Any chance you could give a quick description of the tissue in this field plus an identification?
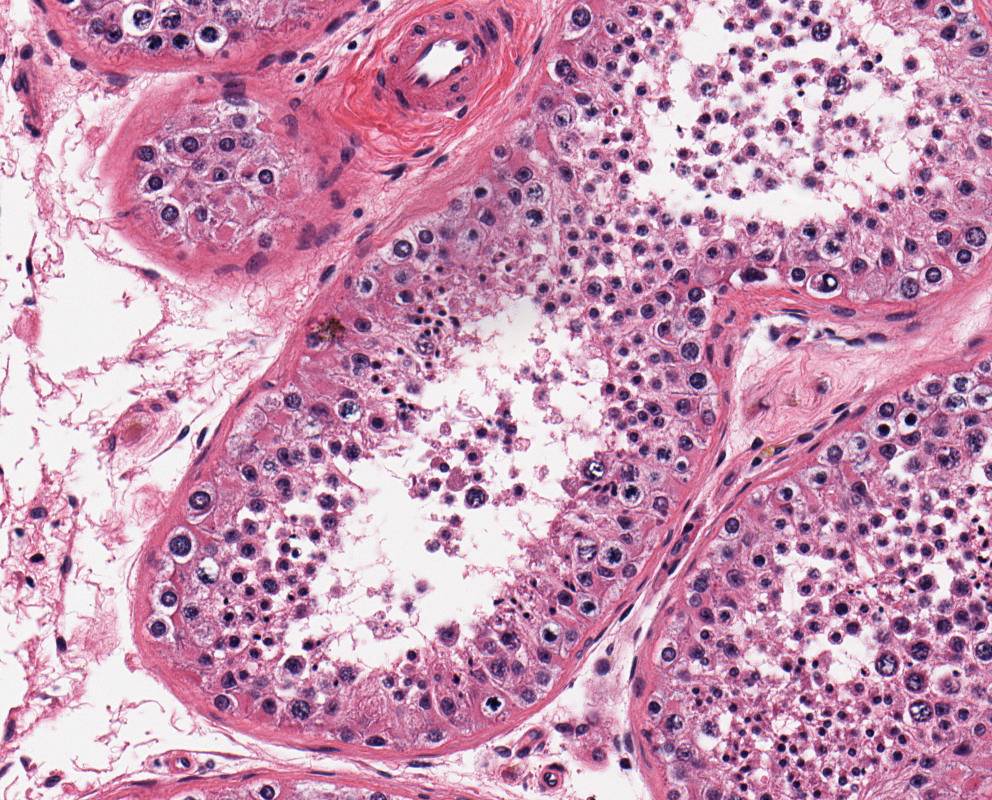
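Tubules are each lined by many layers of round cells extending from the outer wall toward a central lumen. In the central tubule, small cells with dark, condensed round nuclei gather near the lumen. A band of pink fibrous wall with flattened, spindle-shaped nuclei bounds each tubule. The tissue is testis.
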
